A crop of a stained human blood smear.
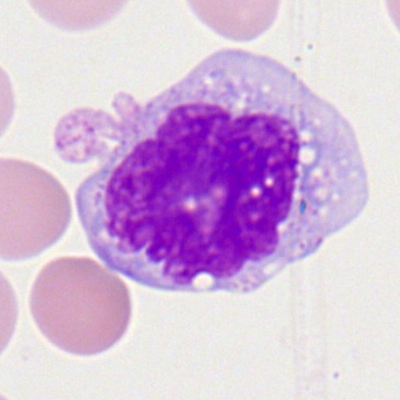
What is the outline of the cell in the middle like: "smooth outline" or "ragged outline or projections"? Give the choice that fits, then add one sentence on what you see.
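Ragged outline or projections. A rounded bleb of cytoplasm bulges out from the upper left of the cell.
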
